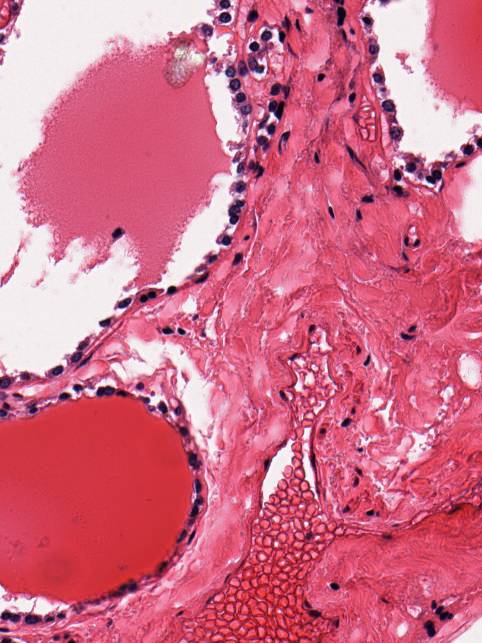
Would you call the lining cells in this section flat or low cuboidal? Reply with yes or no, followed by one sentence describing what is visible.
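Yes. The spaces are lined by a single layer of flattened to low cuboidal cells with small dark round nuclei.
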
